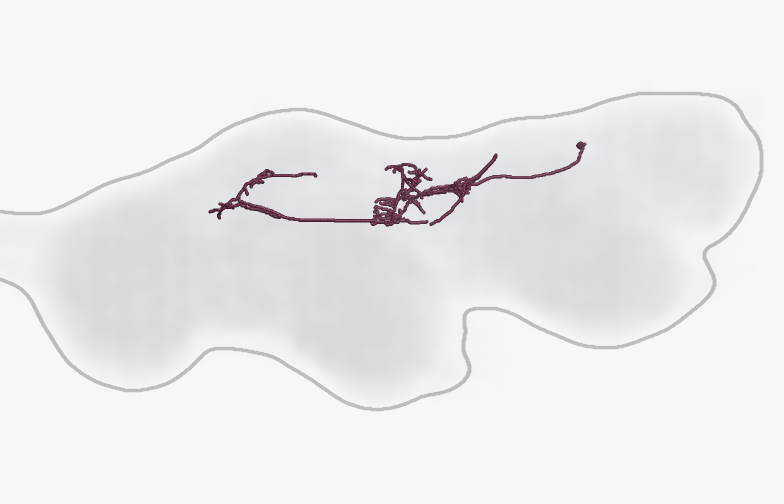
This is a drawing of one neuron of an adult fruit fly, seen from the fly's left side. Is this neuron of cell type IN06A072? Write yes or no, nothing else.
yes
